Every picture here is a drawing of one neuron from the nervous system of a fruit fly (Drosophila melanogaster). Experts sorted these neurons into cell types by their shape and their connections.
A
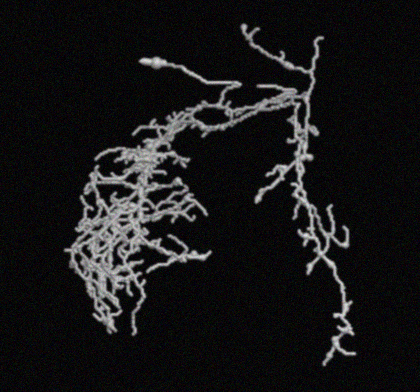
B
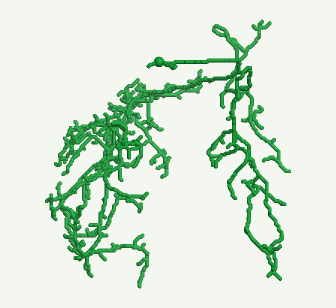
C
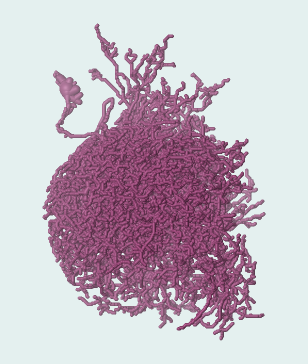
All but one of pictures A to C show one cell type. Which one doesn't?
Picture C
